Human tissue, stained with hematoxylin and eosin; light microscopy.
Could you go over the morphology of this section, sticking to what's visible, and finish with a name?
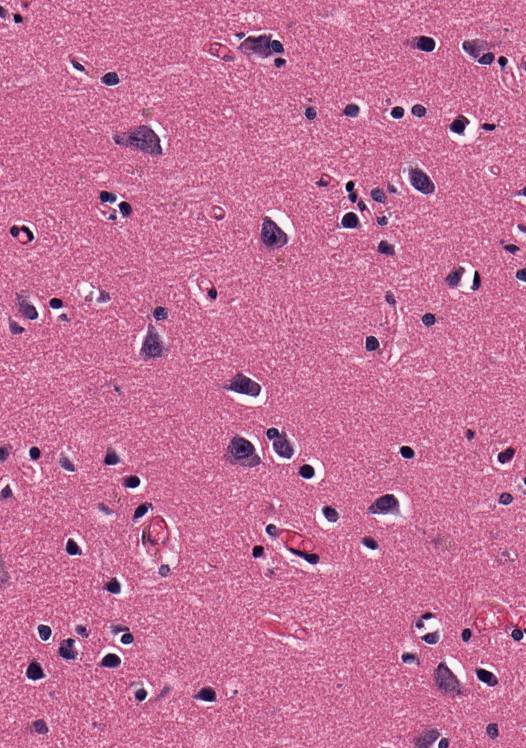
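Pink, finely fibrillary neuropil fills the field, holding cells singly and in small groups, without organised units. Scattered neurons, as at upper left and centre, have angular, triangular bodies with purple cytoplasm. Thin-walled capillaries containing red blood cells lie at lower centre and lower right. Epithelium, glands and fat cells are absent. This is cerebral cortex.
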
